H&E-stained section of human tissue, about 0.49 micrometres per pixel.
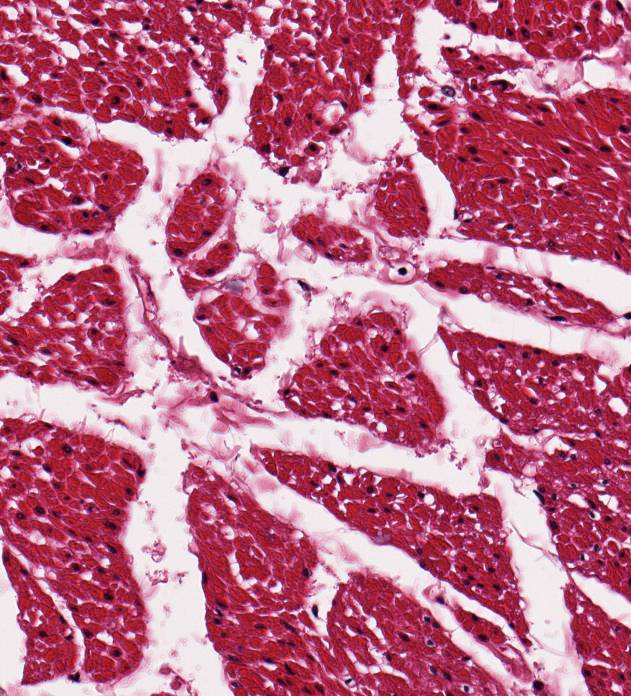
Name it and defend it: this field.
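Smooth muscle, cut mostly across, is what fills this field. Notice how the fibres show as small polygonal profiles grouped into compact bundles, with wide pale clefts between the bundles. Then look at the cytoplasm, a deep, intense red, and at the dark oval nuclei sitting in the centre of each profile.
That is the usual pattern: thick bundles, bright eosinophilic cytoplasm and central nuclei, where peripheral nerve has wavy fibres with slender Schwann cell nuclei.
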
